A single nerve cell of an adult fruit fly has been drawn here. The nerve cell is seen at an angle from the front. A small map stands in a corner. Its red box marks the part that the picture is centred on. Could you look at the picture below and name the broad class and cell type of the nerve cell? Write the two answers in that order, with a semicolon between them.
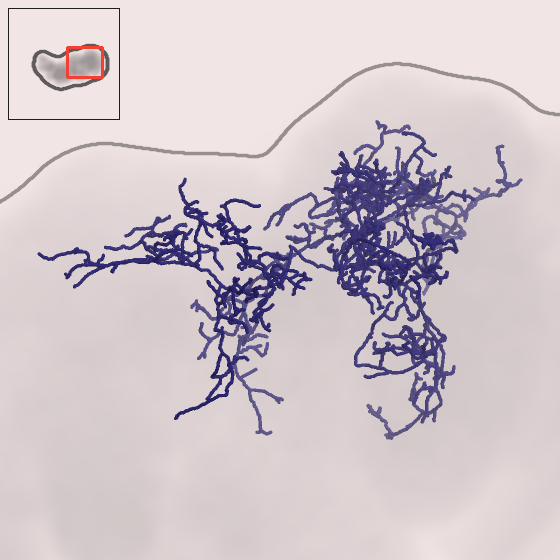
central-brain intrinsic neuron; SMP142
